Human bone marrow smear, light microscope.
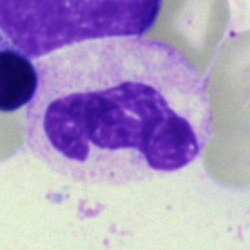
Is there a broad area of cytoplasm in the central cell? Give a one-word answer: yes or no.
Yes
